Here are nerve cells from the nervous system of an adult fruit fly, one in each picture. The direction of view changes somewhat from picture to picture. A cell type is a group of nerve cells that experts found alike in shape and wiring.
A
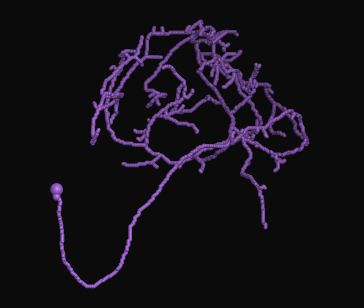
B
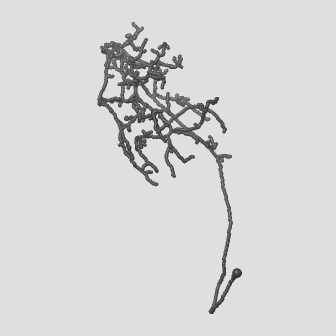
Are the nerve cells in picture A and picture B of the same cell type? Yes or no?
yes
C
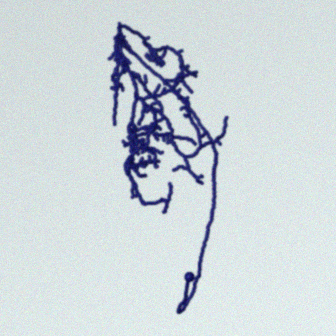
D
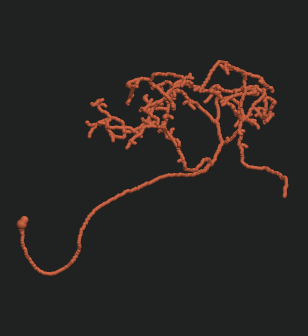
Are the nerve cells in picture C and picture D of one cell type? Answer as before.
yes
